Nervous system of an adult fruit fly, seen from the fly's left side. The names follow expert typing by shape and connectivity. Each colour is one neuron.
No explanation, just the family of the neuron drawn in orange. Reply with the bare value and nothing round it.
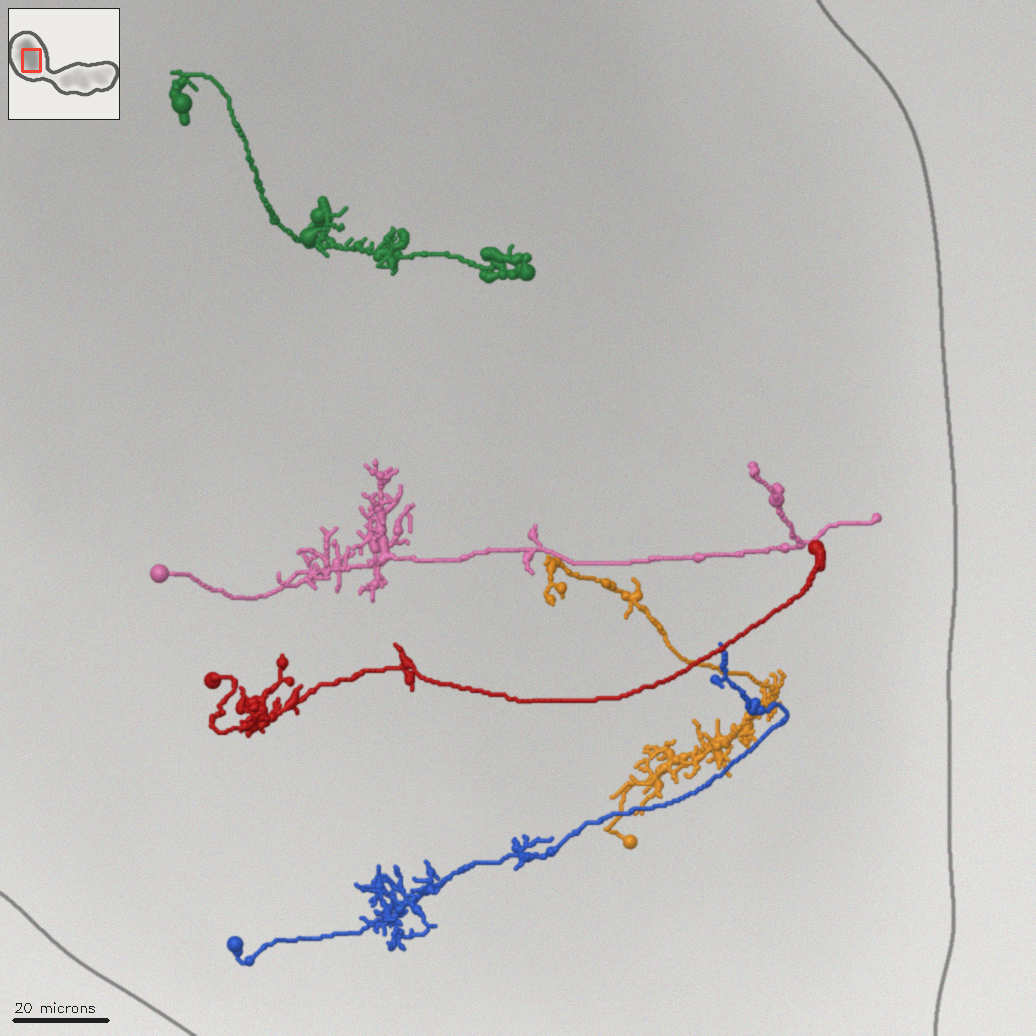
Tm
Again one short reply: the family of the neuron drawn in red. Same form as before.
Tm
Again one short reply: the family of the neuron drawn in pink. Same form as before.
TmY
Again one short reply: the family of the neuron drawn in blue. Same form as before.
Tm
